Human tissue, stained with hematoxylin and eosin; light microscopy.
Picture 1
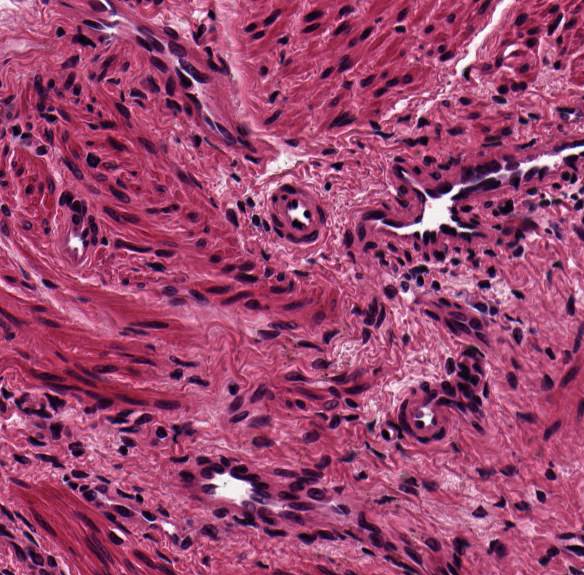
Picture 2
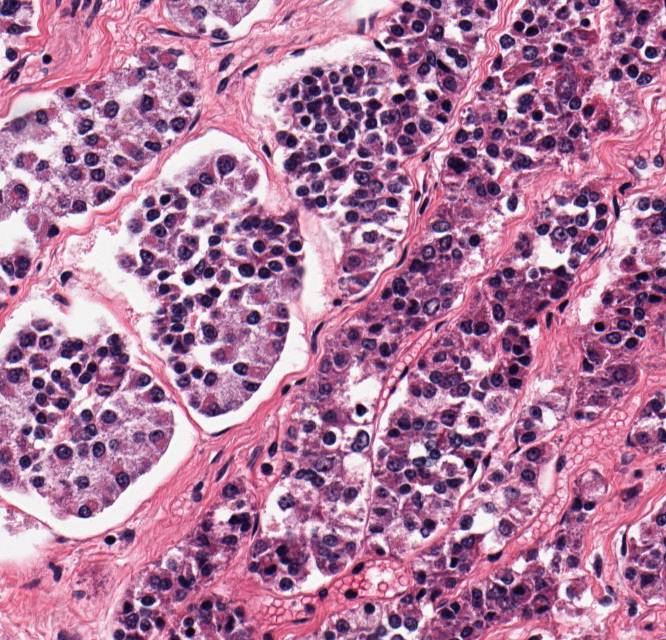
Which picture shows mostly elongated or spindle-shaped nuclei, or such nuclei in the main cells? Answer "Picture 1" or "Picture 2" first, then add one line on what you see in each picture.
Picture 1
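In picture 1: The nuclei of the spindle cells are elongated with blunt ends.
In picture 2: The nuclei of the nested cells are round, dark and fairly uniform in size.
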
